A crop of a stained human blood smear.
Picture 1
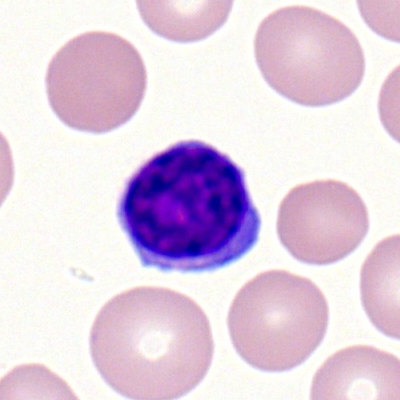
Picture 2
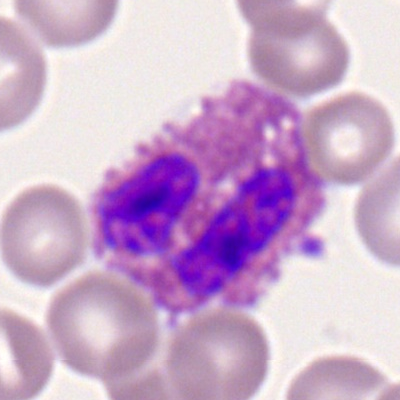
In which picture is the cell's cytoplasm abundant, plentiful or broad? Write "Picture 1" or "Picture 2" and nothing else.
Picture 2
